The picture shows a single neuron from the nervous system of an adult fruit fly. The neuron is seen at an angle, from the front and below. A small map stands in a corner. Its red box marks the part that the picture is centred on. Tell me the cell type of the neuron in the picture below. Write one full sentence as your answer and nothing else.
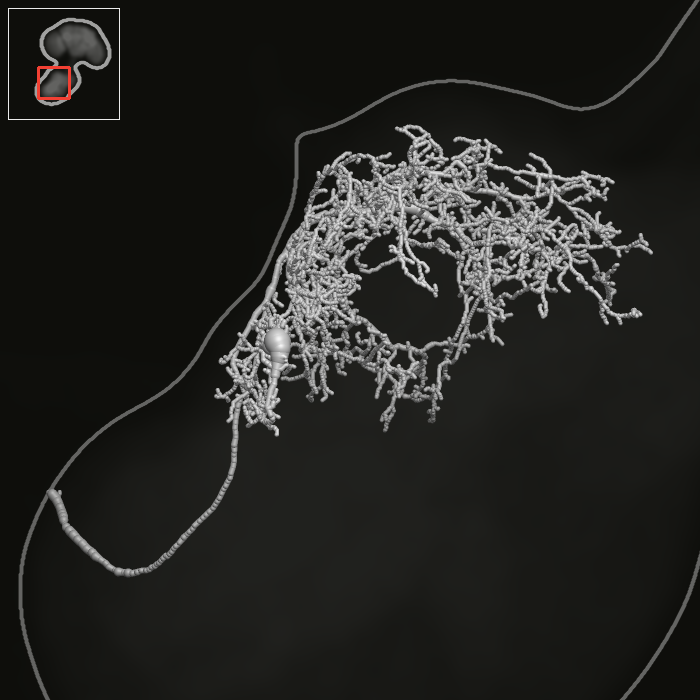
This neuron is an instance of the cell type ps2 MN.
